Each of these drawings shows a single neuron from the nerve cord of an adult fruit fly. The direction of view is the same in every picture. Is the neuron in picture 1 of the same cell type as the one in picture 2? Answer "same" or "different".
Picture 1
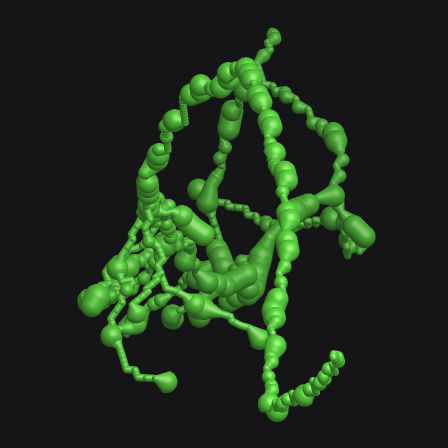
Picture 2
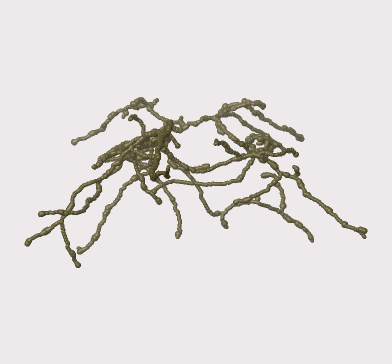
different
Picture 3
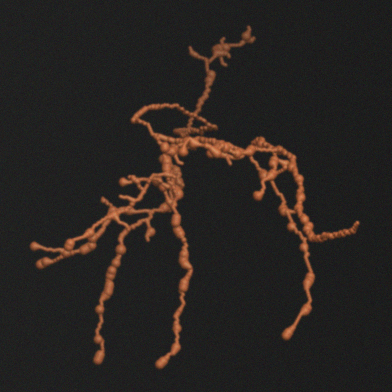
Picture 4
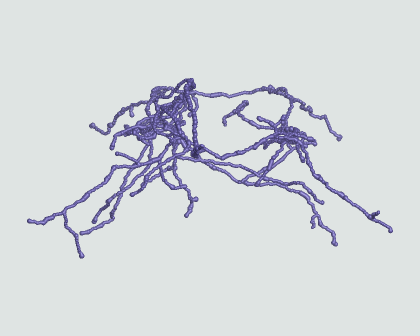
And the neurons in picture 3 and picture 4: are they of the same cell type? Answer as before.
different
